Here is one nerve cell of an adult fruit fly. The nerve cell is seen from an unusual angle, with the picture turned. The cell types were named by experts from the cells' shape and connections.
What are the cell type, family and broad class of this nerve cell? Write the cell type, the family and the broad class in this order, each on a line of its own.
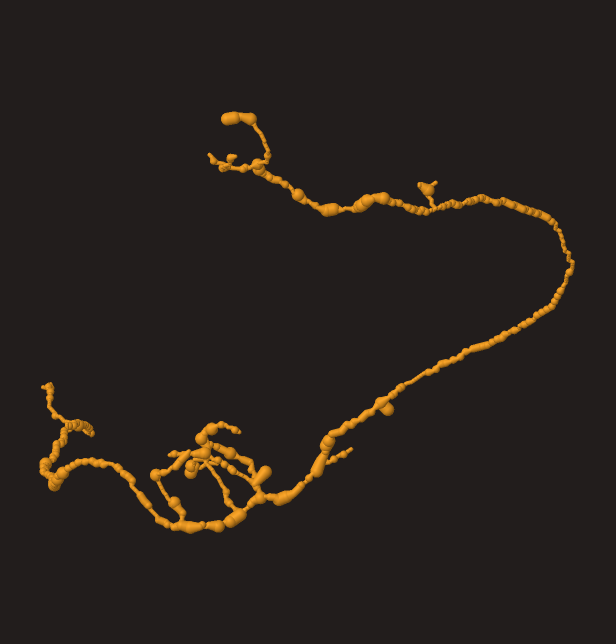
ORN_VM6v
class olfactory
sensory neuron entering the brain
